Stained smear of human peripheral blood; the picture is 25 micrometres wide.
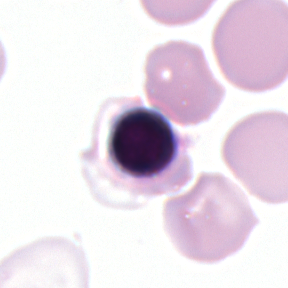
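Normoblast, the nucleated cell at the centre of this stained smear of peripheral blood. Look first at the nucleus: it is very dark purple and evenly dense, with no chromatin pattern to be seen and no nucleoli. Notice too that it lies off-centre, toward the upper right of the cell. The cytoplasm around it shows no granules.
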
